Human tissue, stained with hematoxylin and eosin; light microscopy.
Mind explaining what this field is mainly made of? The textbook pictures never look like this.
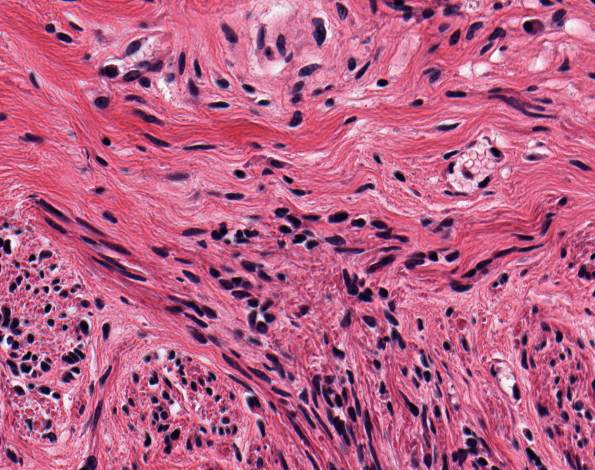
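What we have here is dense connective tissue: wavy bands of pink collagen cross the upper half of the field, running roughly from left to right.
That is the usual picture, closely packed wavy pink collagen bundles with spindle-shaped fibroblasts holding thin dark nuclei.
See how the commonest cells are spindle-shaped, their elongated dark nuclei lying along the fibres, with scant pink cytoplasm blending into the fibres around them. Then follow the lower middle, where the fibres and their nuclei turn to run steeply down toward the bottom edge.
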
